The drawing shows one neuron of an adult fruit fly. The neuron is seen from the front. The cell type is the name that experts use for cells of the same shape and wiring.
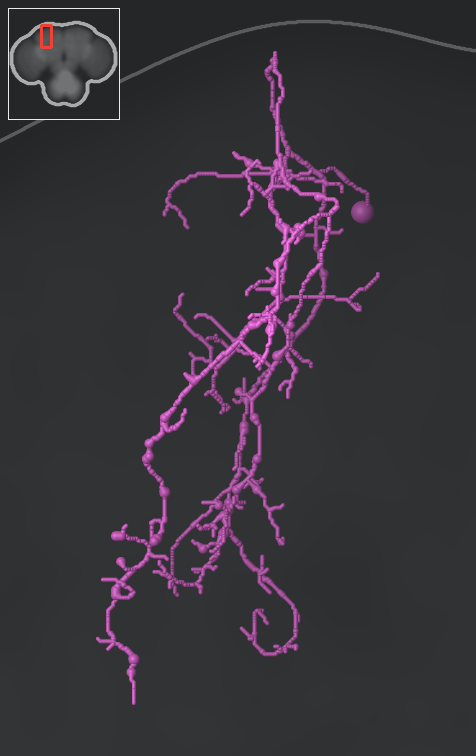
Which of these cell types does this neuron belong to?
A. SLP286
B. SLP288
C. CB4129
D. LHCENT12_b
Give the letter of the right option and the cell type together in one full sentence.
Option A is SLP286, the cell type of the neuron.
